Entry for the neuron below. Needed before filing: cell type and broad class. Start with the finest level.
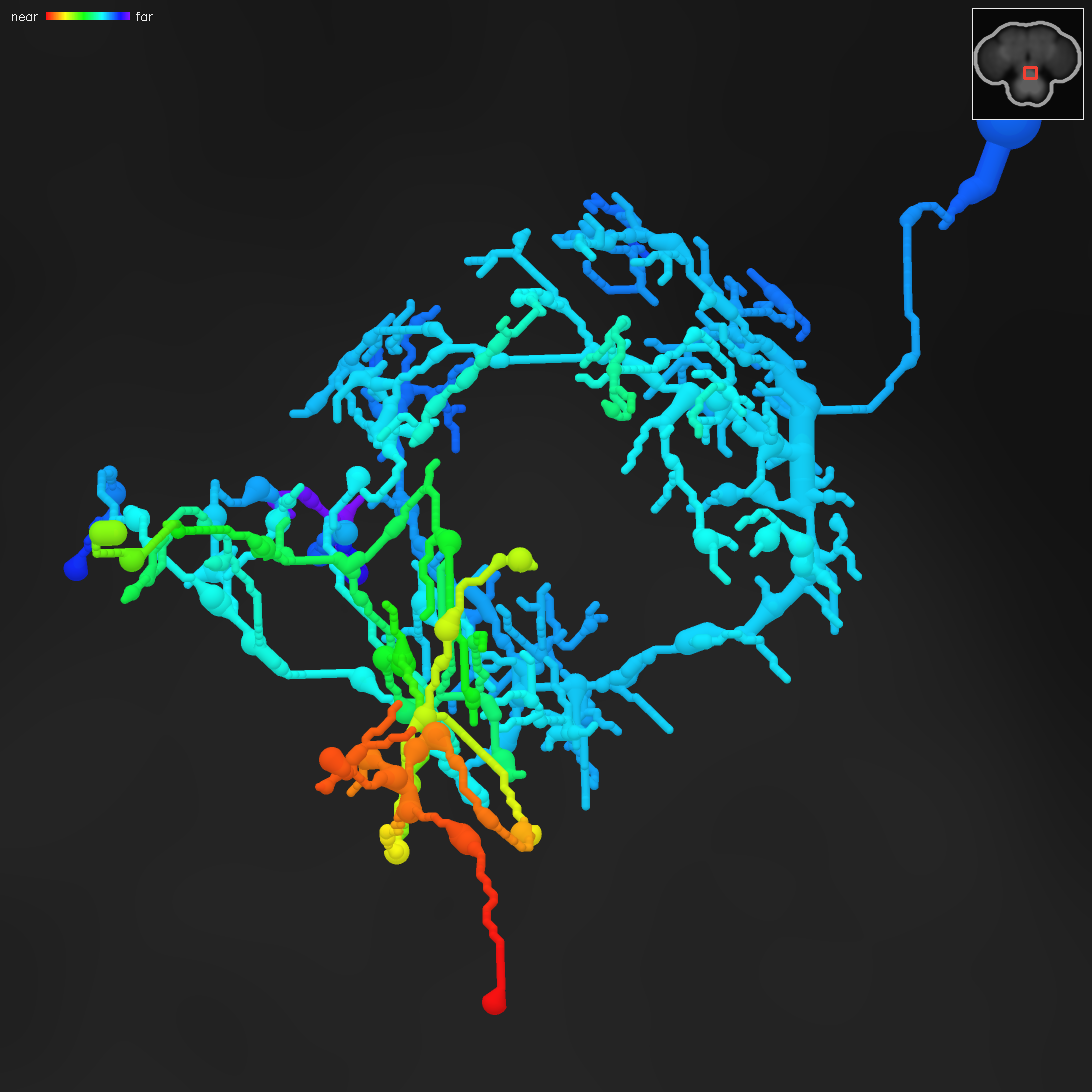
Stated: INXXX415; nerve-cord intrinsic neuron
